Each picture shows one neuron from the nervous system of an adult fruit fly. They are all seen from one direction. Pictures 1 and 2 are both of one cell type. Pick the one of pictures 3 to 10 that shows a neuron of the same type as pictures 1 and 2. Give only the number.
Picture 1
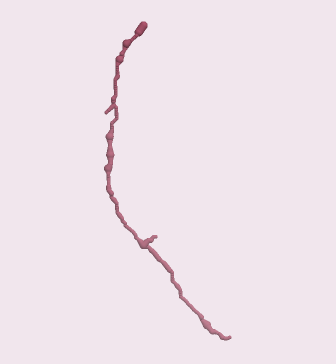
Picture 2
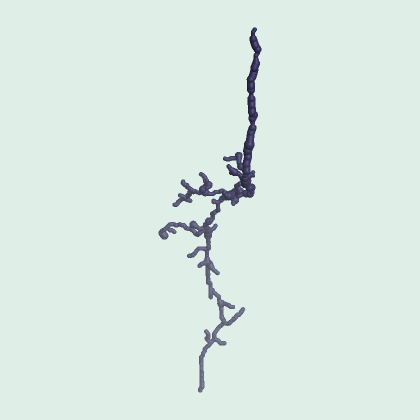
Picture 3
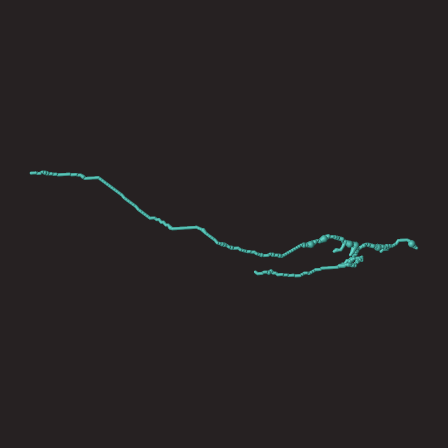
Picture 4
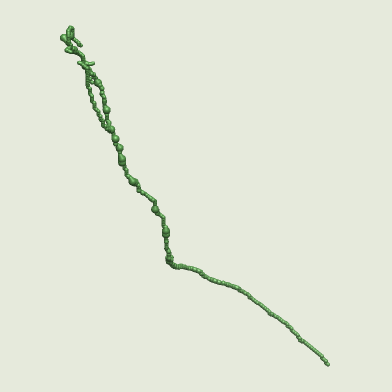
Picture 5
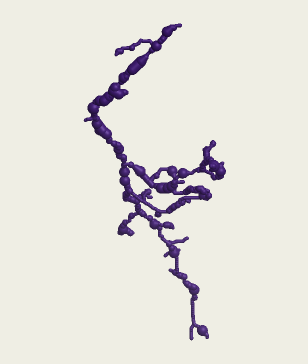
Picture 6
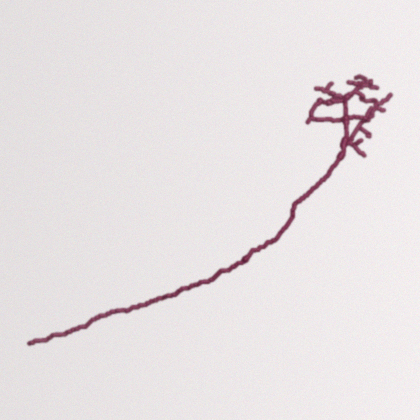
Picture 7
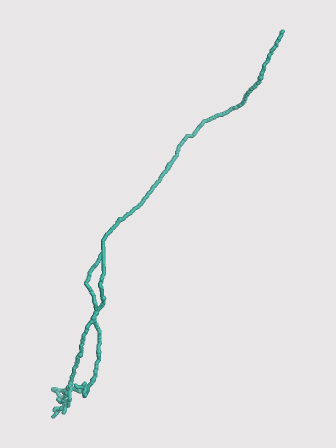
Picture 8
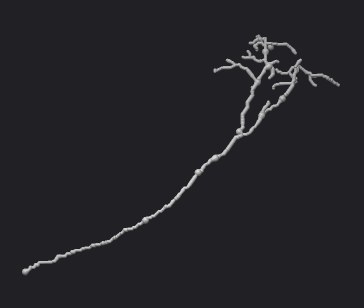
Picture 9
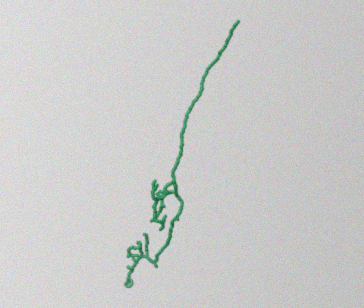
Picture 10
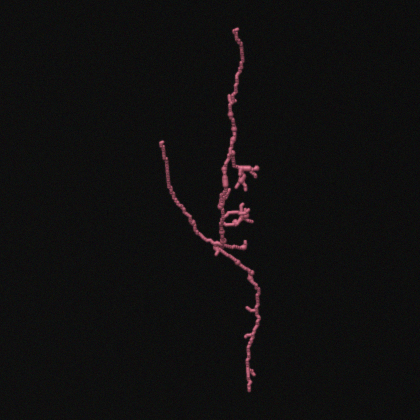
5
